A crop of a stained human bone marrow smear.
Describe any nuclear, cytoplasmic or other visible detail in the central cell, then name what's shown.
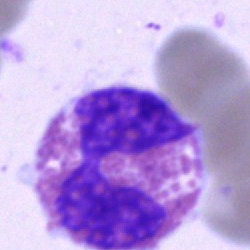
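The cell has a round, smooth outline. Its nucleus is divided into two large lobes, one upper and one lower. The chromatin is dark purple and coarsely clumped. Coarse orange-pink granules pack the cytoplasm. This cell is an eosinophil.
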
